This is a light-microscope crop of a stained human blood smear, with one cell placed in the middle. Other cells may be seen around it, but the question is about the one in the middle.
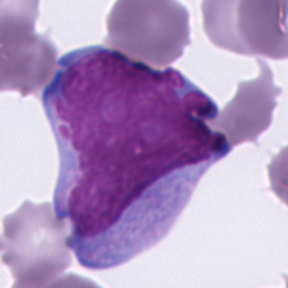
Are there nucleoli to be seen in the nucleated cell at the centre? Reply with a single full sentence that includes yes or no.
Yes, at least one nucleolus is visible in the nucleus.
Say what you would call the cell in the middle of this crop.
myeloblast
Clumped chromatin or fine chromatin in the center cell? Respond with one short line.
The chromatin pattern is fine and free of coarse clumps.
